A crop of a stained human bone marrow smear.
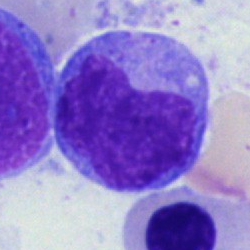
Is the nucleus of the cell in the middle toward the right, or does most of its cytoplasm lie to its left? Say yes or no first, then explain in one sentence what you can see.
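No. The rim of cytoplasm is widest at the upper right.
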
